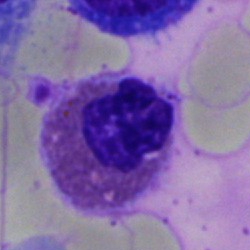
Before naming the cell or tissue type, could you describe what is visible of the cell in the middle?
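An irregular, folded nuclear outline with indentations is present, the nucleus lying off-centre toward the upper right of the cell. Fine granules are spread through the cytoplasm, along with a few small pale spots. The cell is an eosinophil.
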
